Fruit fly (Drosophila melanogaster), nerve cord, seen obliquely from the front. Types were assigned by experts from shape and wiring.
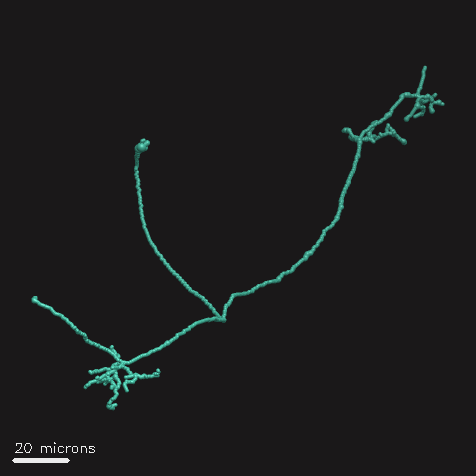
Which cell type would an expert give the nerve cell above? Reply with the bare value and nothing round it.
GFC3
